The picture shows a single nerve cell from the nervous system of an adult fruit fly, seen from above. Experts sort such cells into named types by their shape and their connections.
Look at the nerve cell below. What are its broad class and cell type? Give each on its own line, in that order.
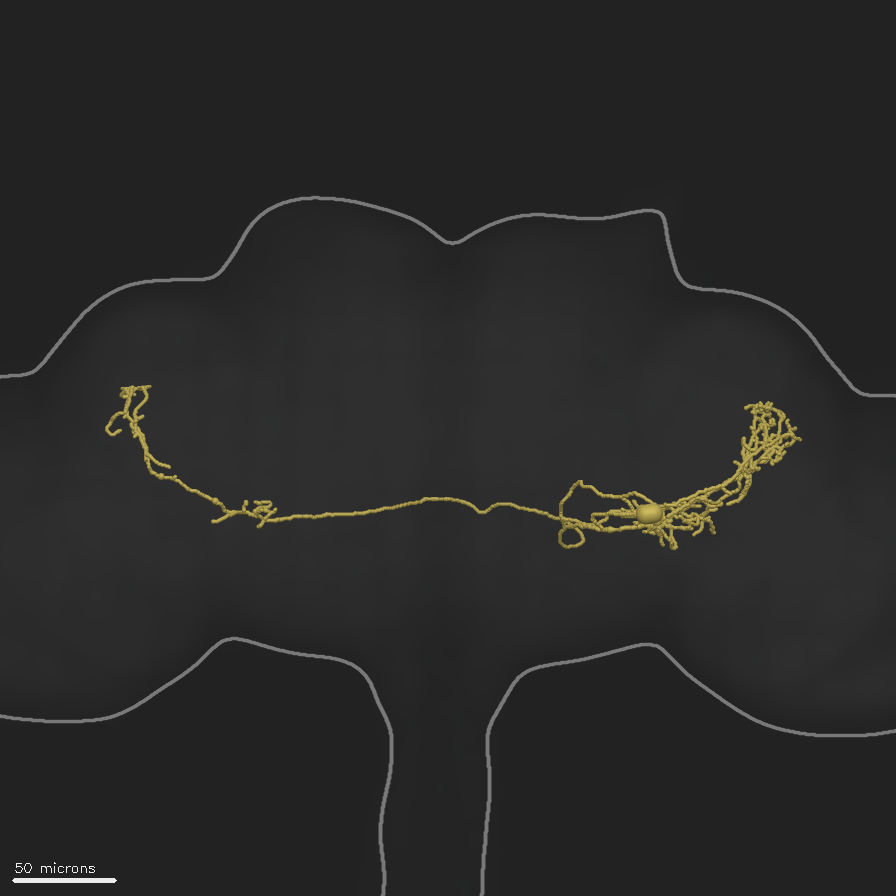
central-brain intrinsic neuron
SLP444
